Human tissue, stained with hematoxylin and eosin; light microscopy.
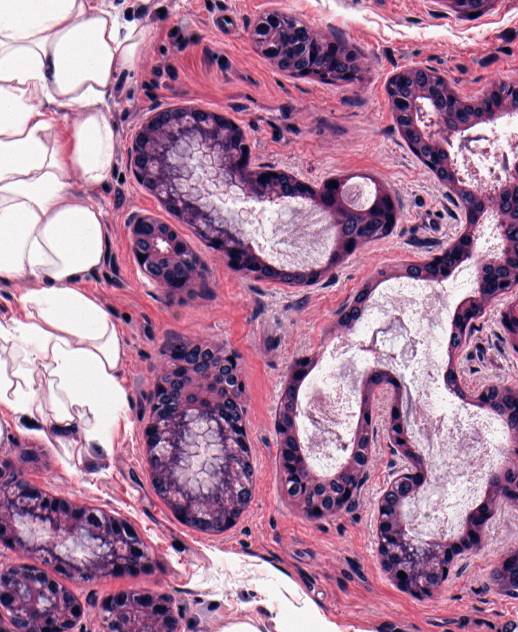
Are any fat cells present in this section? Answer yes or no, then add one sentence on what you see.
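Yes. Adipocytes appear as large, empty, clear polygonal spaces along the upper left edge of the field.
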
